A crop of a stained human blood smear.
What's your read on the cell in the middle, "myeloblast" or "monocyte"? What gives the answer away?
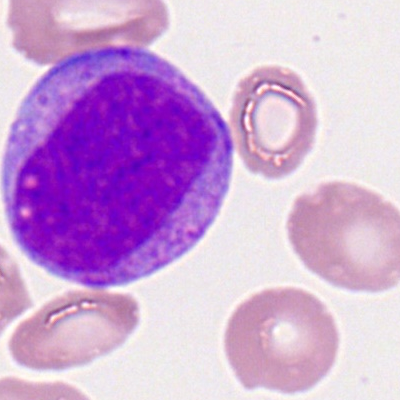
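Central cell: myeloblast, not monocyte. Deciding point: nucleus neither lobed nor indented.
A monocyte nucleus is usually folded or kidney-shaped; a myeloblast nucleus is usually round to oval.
Also seen: smooth, roughly round outline without surface projections. Chromatin finely dispersed and evenly purple, no coarse dark clumps. Cytoplasm pale blue to lilac, bluer toward the cell edge.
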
